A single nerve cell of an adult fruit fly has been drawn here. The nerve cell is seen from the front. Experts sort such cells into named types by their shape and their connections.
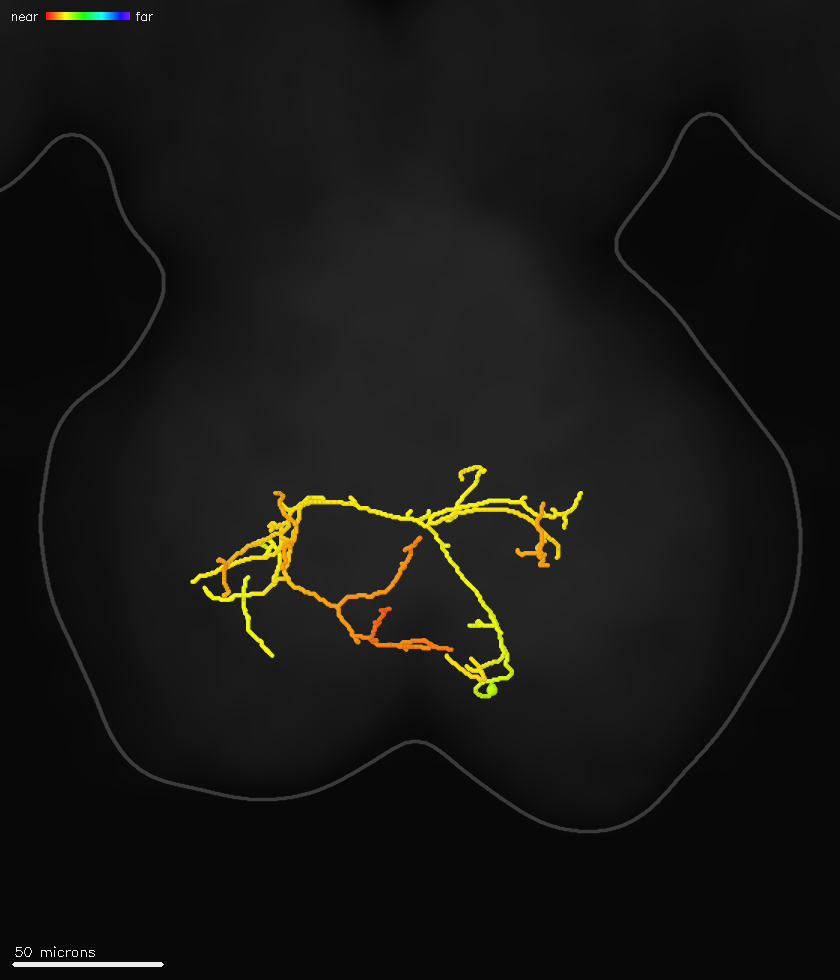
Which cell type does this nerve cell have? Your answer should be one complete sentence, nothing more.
As for cell type, this nerve cell is IN12B081.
